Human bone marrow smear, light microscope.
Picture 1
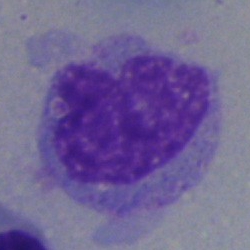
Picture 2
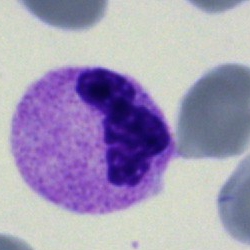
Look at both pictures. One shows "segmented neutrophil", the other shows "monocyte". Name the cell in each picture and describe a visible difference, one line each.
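Picture 1: monocyte. The nucleus fills most of the cell.
Picture 2: segmented neutrophil. The cytoplasm is abundant and pinkish-lilac.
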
